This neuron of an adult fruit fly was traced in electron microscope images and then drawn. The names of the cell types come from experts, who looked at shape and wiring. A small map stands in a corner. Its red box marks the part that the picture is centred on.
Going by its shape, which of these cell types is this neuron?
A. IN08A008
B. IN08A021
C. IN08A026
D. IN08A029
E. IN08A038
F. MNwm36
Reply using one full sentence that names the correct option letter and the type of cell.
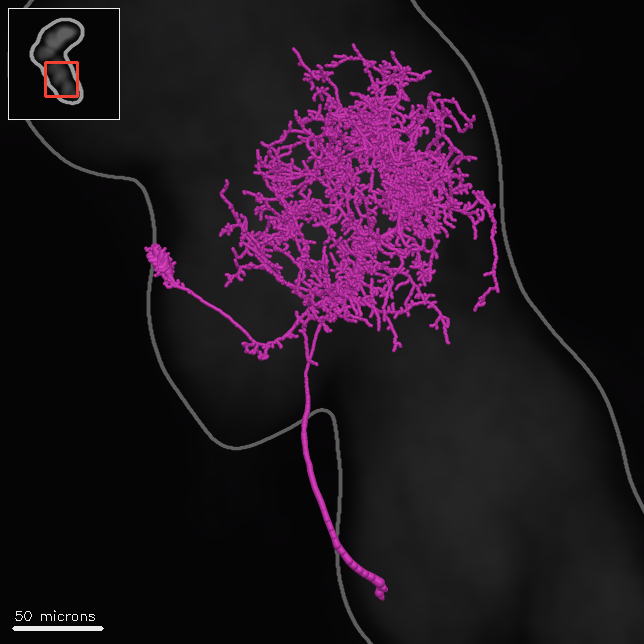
Option F is MNwm36, the cell type of the neuron.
